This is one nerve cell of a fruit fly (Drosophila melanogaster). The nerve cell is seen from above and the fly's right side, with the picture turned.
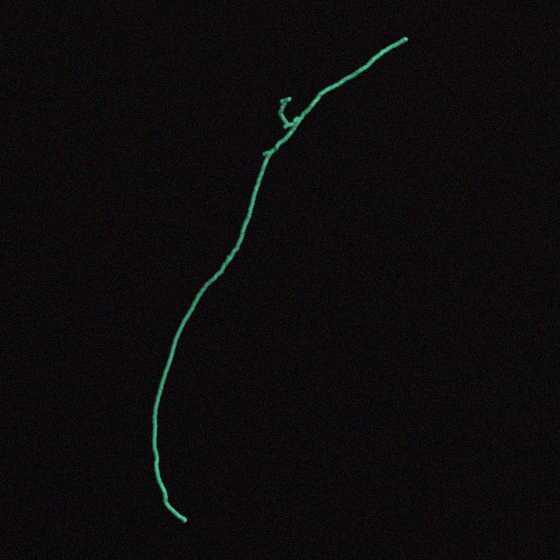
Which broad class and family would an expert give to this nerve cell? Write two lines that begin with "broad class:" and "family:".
broad class: sensory neuron ascending to the brain
family: class mechanosensory proprioceptive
